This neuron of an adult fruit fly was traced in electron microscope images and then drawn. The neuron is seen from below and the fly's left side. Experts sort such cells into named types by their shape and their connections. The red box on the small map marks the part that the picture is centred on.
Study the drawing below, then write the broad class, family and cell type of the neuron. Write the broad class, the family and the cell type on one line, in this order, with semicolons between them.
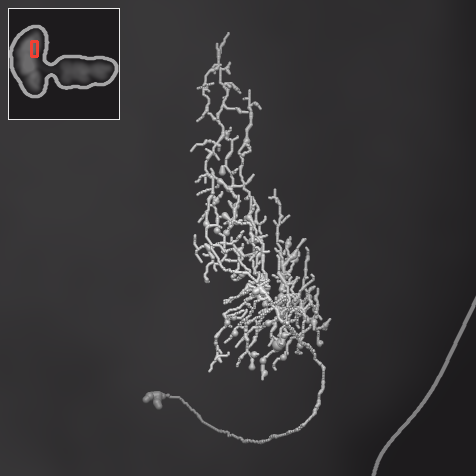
optic-lobe intrinsic neuron; Tm; Tm23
